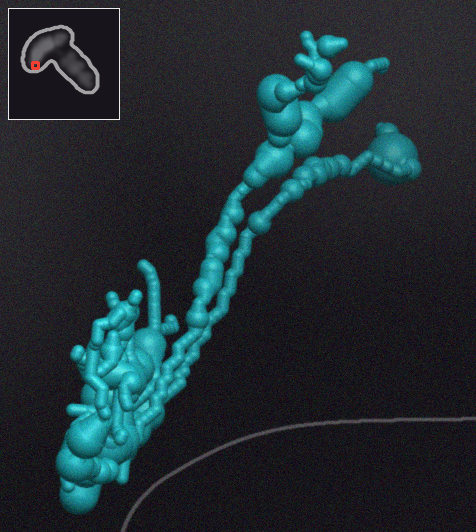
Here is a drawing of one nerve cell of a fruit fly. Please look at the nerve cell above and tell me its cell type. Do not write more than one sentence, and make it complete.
Of the cell type T4b is this nerve cell.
